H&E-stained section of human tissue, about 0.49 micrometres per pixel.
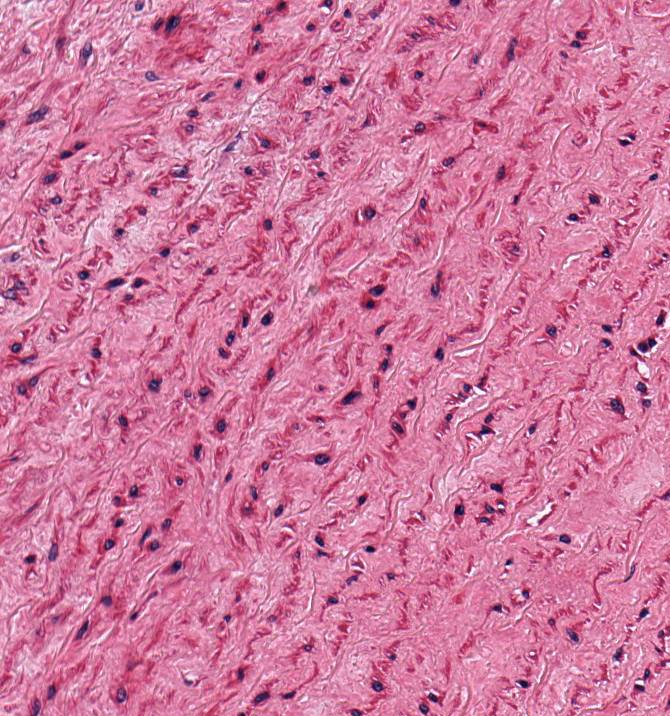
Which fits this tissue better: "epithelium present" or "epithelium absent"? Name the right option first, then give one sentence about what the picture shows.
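Epithelium absent. No epithelium is present anywhere in the field.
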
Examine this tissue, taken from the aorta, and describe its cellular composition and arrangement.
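Look first at the whole field: one continuous sheet of pink fibrous tissue, without separate compartments. Small dark oval-to-spindle nuclei are scattered fairly evenly, similar to one another in size and shape. Cell borders are indistinct, the cytoplasm blending into the pink matrix.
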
